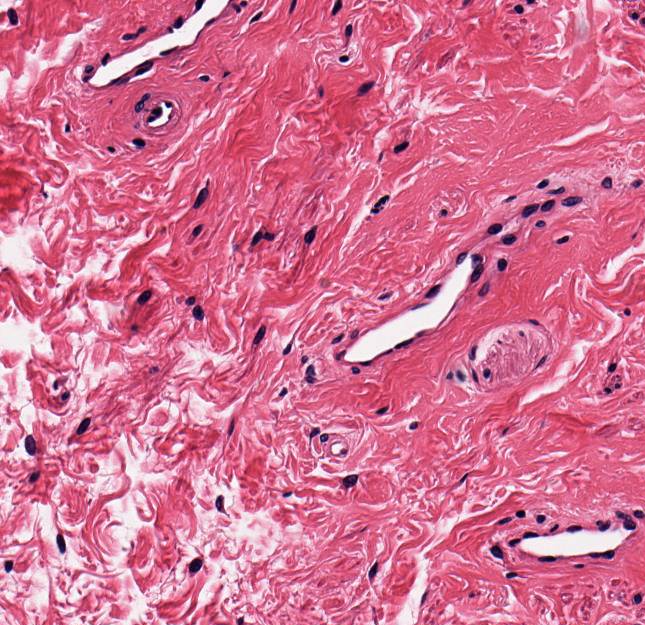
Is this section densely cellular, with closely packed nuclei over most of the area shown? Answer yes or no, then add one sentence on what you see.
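No. Nuclei are sparse, small, dark and mostly spindle-shaped or oval, scattered singly between the collagen bundles.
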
